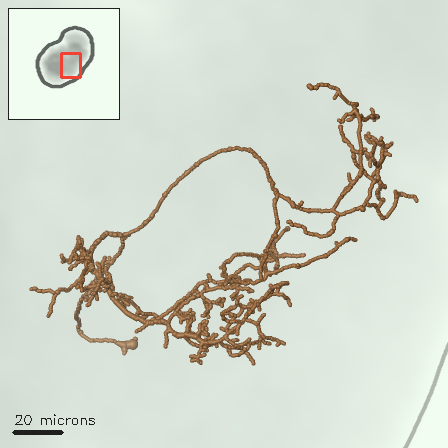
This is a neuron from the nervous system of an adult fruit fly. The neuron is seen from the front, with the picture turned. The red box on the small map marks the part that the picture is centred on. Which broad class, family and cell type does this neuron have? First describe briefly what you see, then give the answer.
By the scale bar it is about 160 microns wide in this view. The picture shows dozens of branch ends. It is a central-brain intrinsic neuron. Its family is hemilineage VLPl&p1_posterior. Its cell type is aIPg5.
